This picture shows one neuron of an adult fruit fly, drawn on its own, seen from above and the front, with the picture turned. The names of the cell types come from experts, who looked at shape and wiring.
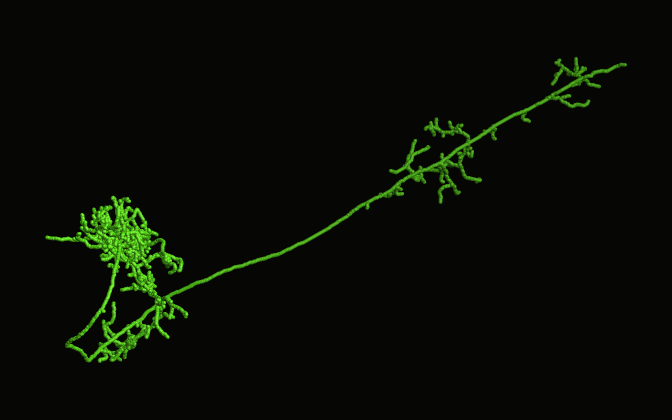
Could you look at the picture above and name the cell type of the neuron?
DNpe026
